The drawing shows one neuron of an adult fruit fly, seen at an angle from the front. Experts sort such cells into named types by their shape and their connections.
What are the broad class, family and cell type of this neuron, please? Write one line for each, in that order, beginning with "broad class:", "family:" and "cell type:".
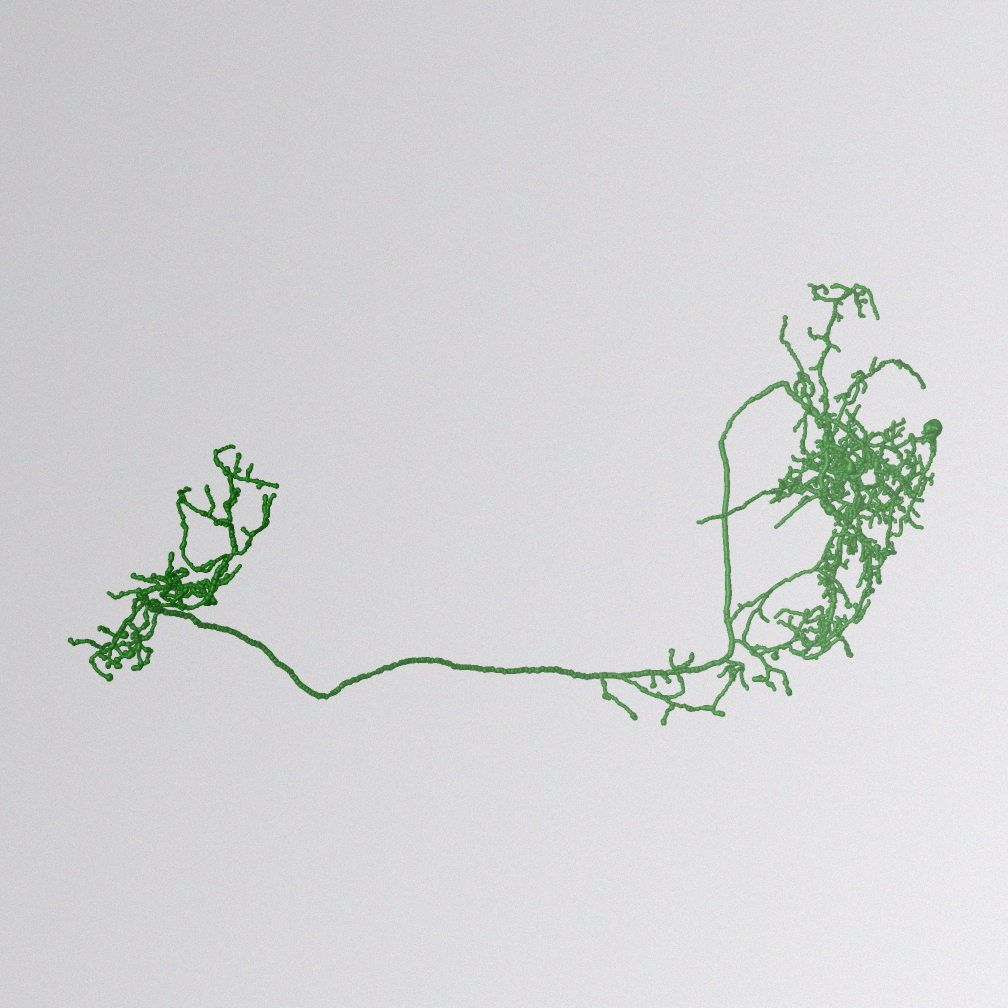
broad class: ascending neuron
family: hemilineage 17B
cell type: AN17B005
